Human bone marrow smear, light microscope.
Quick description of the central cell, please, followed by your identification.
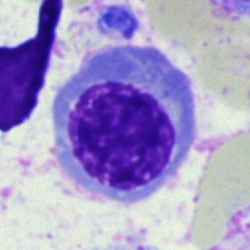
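You'll notice the outline is roughly round, though a few sides are slightly flattened. The chromatin's coarse, dark purple clumps with lighter gaps between them, and there's no nucleolus to be seen in the nucleus. The cytoplasm has no granules either. So this one's an erythroblast.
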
